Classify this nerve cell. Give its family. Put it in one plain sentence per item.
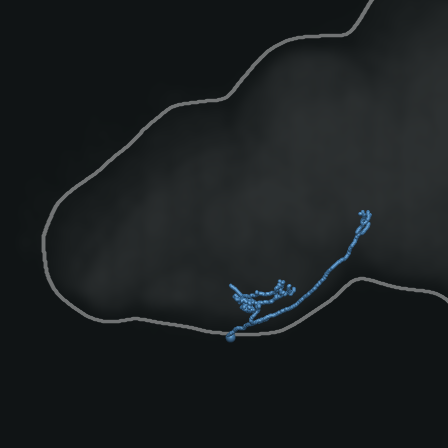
The family is LLPC.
